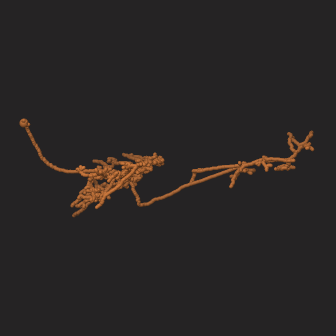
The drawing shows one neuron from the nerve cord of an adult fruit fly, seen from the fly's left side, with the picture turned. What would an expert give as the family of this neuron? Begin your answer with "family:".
family: hemilineage 05B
